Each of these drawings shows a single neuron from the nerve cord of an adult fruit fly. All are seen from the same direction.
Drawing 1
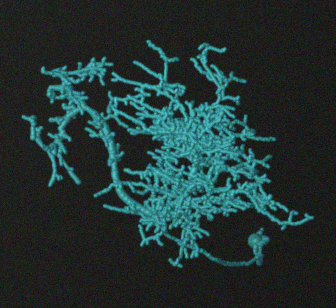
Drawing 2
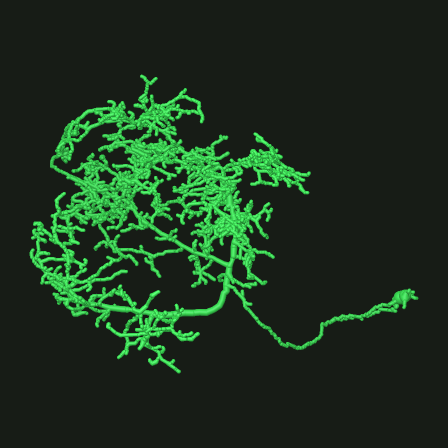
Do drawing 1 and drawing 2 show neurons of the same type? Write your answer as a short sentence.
They are of the same cell type.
